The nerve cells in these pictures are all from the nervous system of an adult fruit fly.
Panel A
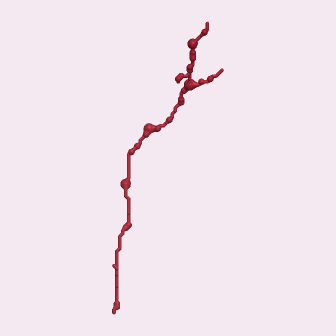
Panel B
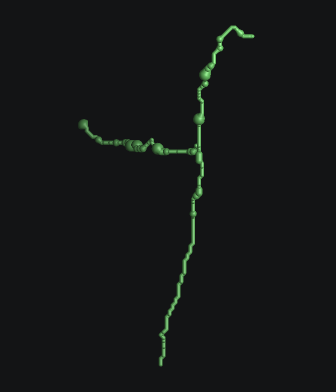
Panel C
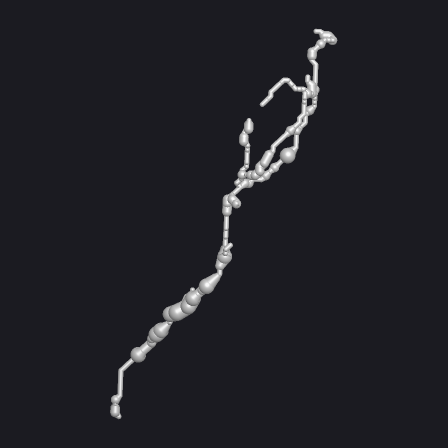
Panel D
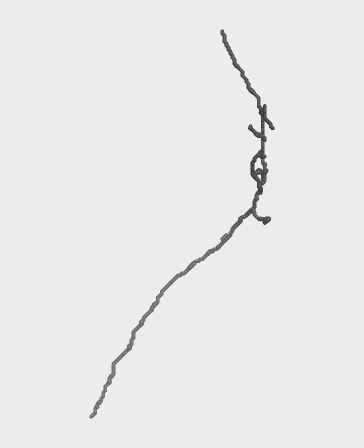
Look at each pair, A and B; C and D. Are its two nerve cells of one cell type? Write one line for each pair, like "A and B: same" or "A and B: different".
A and B: same
C and D: different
